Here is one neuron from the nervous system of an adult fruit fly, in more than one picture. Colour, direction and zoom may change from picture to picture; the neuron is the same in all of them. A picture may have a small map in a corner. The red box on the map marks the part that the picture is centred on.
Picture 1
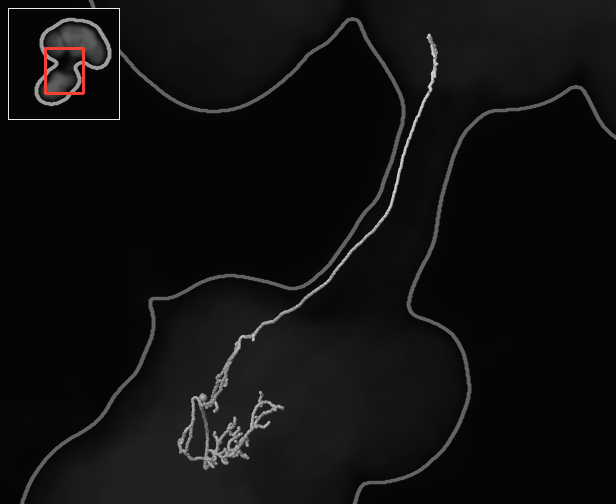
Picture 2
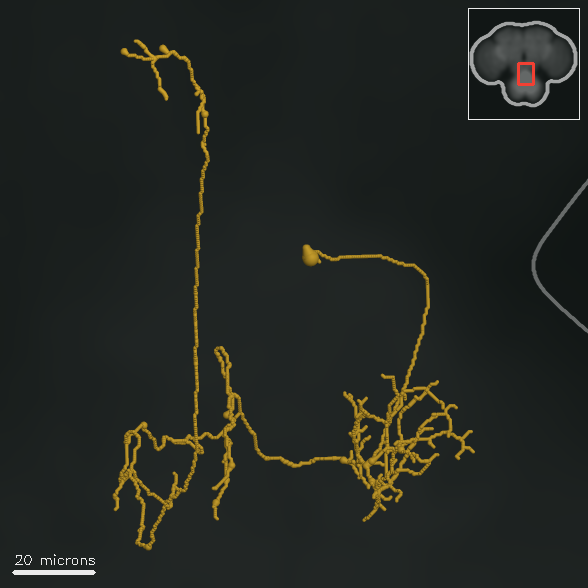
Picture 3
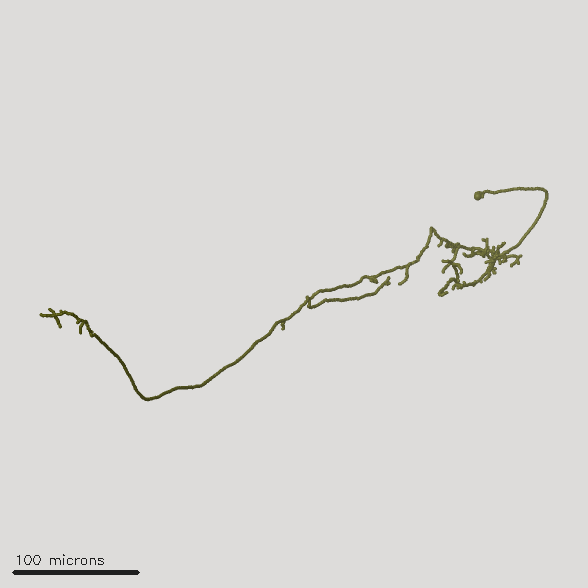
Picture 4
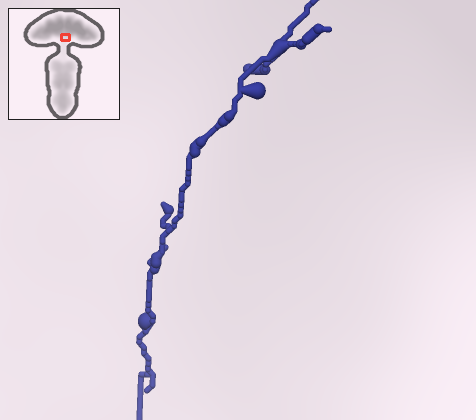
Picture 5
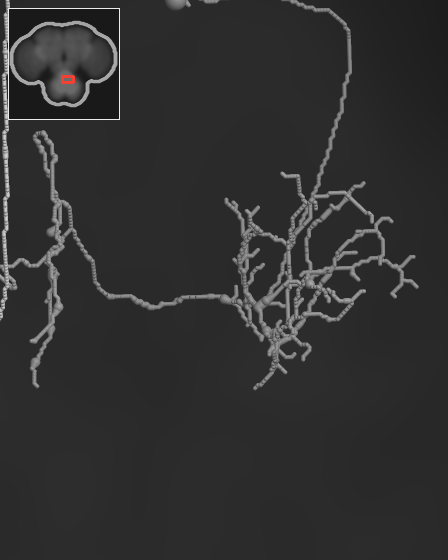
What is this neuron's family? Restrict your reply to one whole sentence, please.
Family hemilineage 19B is the family of this neuron.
